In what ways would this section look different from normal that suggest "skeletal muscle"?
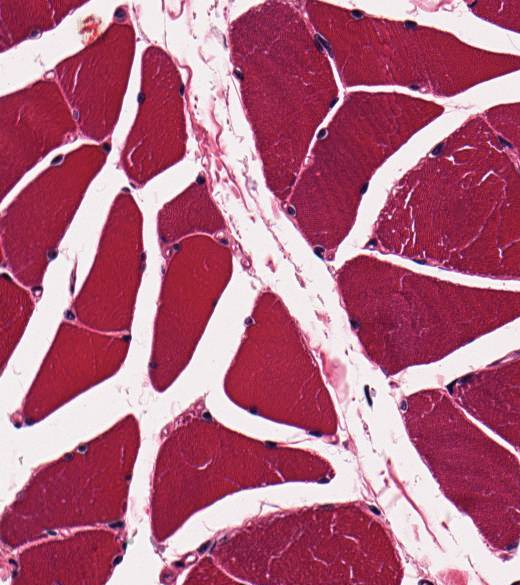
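The position of the nuclei agrees with skeletal muscle: they are small, dark and flattened, and lie at the periphery of each fibre.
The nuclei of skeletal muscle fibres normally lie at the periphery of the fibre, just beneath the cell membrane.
Each fibre profile shows only a few nuclei along its edge. The fibre cytoplasm stains a fairly uniform deep red with eosin. A band of loose, pale connective tissue runs diagonally across the field from the top centre to the bottom right.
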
